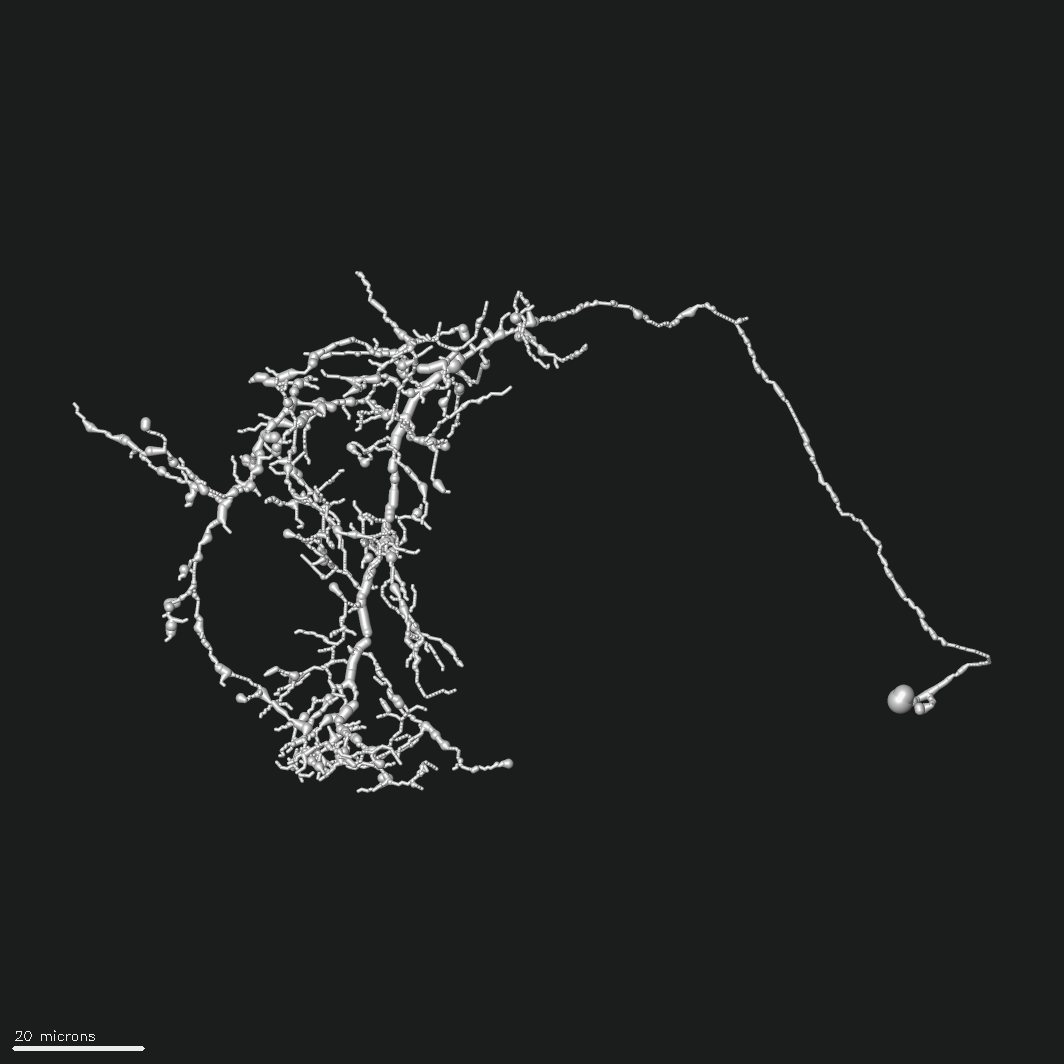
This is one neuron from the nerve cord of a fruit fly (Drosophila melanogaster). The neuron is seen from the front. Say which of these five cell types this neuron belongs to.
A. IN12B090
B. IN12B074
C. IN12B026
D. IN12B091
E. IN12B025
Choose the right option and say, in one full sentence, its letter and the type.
Option E lists IN12B025, and that is the cell type of the neuron.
